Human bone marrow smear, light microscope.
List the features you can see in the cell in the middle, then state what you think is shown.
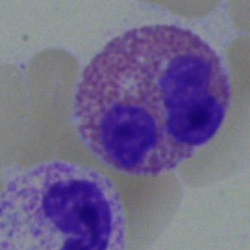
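In the lower right half of the cell lie the nuclear lobes, their chromatin dark purple and dense. Granules pack the cytoplasm throughout the cell, ranging from pinkish-red to purple. It is an eosinophil.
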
